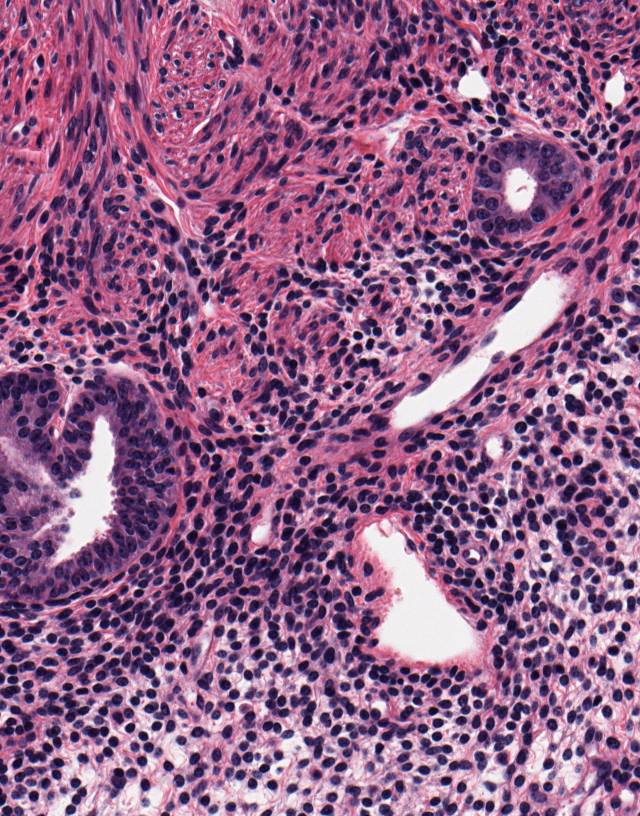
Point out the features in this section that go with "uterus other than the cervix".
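This is uterus other than the cervix.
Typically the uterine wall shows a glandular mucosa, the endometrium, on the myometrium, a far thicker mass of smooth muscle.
The densely cellular stroma, closely packed with small oval dark nuclei, holds a larger gland at the left edge and a smaller round one upper right, and fits the endometrium. Eosinophilic spindle-cell fascicles, some whorled, in the upper left and upper middle agree with smooth muscle.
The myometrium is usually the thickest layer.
Here cellular stroma fills most of the field.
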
